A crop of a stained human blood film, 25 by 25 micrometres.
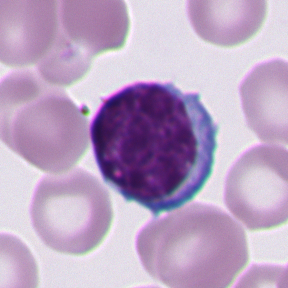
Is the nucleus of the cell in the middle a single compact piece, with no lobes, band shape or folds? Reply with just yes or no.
Yes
